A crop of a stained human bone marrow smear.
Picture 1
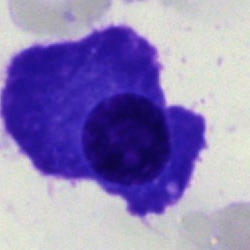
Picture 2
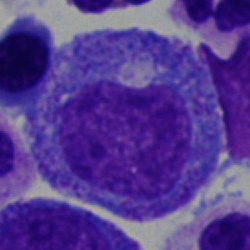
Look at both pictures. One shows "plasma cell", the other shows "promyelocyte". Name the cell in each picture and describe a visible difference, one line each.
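Picture 1: plasma cell. No distinct granules are visible in the cytoplasm.
Picture 2: promyelocyte. Fine purplish granules are scattered through the cytoplasm.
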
